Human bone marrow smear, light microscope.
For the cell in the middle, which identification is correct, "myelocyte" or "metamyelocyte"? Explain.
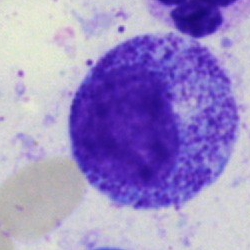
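This is a myelocyte. Its nucleus stains a deep, dark purple. Many coarse purple granules fill the cytoplasm, and more lie over the nucleus, especially near its upper and lower edges. Just to the right of the nucleus, a paler zone of cytoplasm holds fewer granules.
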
